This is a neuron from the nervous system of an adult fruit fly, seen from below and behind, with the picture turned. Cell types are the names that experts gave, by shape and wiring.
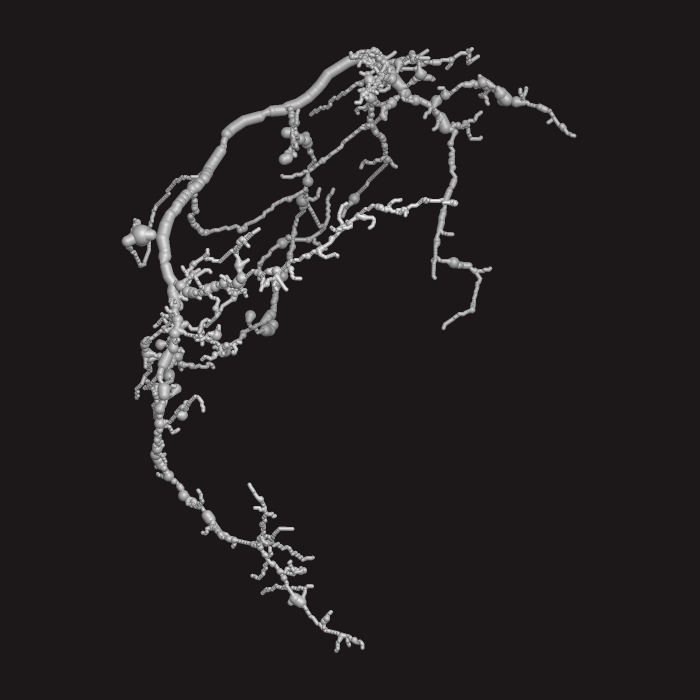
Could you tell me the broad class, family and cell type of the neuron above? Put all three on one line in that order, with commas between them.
nerve-cord intrinsic neuron, hemilineage 16B, IN16B052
